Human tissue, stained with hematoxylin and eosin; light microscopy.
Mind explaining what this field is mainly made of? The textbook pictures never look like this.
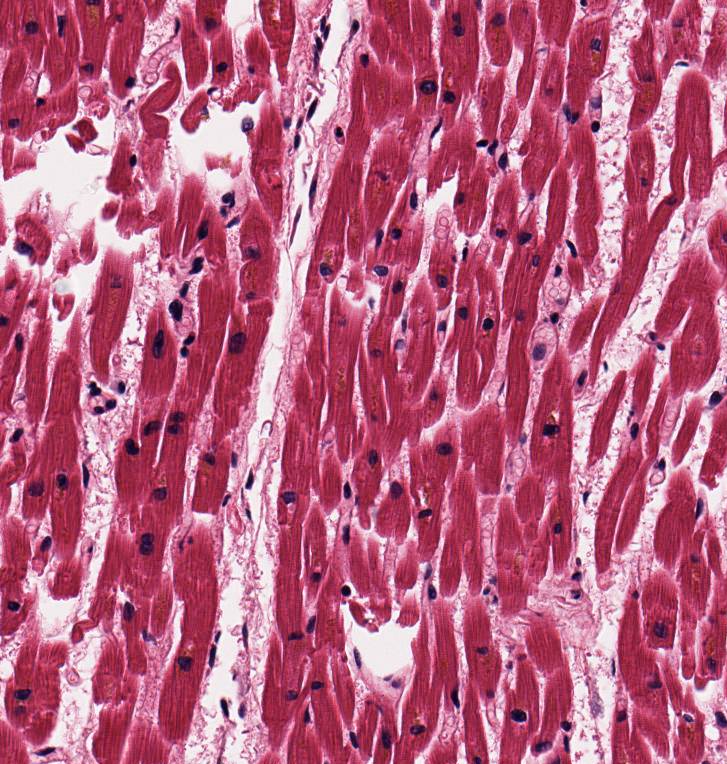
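Look closely: this is myocardium. Its deep pink muscle cells show fine cross-striations along their length, and several fibres branch to join their neighbours.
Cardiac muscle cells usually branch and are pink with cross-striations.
The fibres run mostly from top to bottom, leaning slightly to the upper right, and small golden-brown granules sit at the ends of some nuclei.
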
